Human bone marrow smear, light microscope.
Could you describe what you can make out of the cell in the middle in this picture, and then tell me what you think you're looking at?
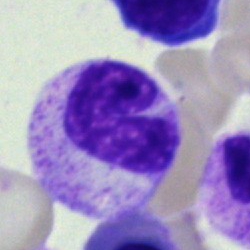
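Outline comes first, and it is round and smooth. The nucleus is indented, with a notch cutting in from its right side, and it lies toward the upper right of the cell. As for the chromatin, it is dark purple and coarsely clumped, with paler patches between. The name for this cell is band neutrophil.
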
